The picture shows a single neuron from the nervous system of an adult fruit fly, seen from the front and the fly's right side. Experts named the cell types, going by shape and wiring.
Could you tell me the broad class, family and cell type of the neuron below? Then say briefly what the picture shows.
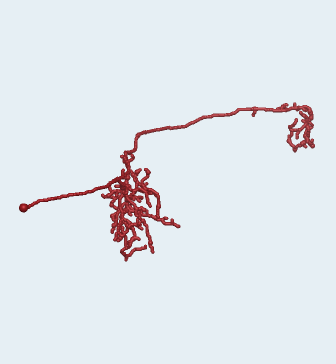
This is an optic-lobe intrinsic neuron. The family is Tm. It is of cell type Tm38. Its cell body lies on the left of the picture. As drawn here it is wider than it is tall.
